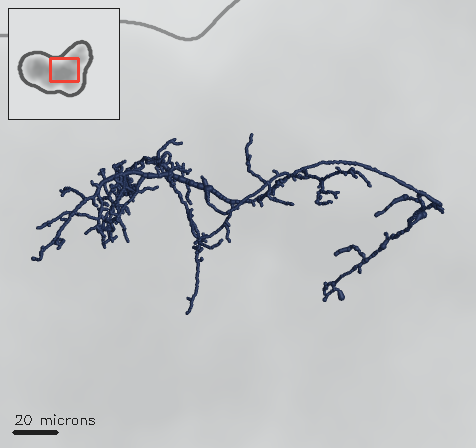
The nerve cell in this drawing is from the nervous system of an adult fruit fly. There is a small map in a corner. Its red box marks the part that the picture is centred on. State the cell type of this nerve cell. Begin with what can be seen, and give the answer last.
The cell body can be seen in the middle of the picture. From left to right in the picture it spans about 190 microns. The picture shows dozens of branch ends. This is a nerve-cord intrinsic neuron. Its cell type is IN08B037.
